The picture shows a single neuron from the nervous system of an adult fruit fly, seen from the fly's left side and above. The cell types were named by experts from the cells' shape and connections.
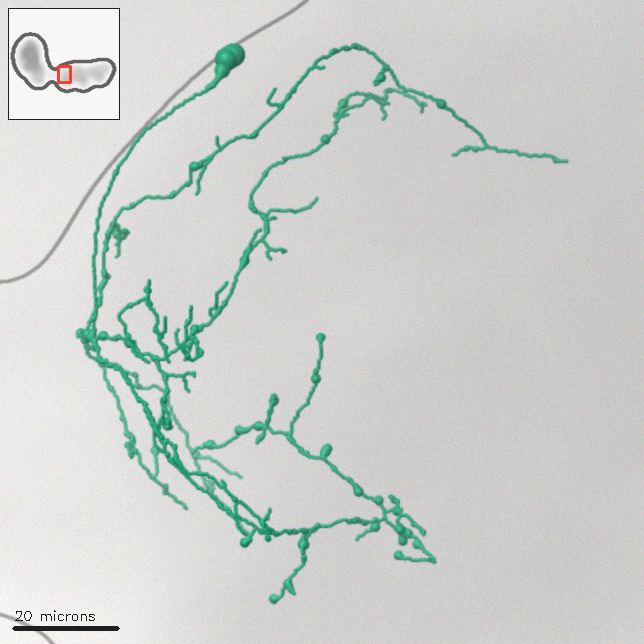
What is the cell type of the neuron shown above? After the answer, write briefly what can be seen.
It is of cell type IN09A069. Its broad class is nerve-cord intrinsic neuron. By the scale bar it is about 110 microns tall in this view. Dozens of branch ends can be seen.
